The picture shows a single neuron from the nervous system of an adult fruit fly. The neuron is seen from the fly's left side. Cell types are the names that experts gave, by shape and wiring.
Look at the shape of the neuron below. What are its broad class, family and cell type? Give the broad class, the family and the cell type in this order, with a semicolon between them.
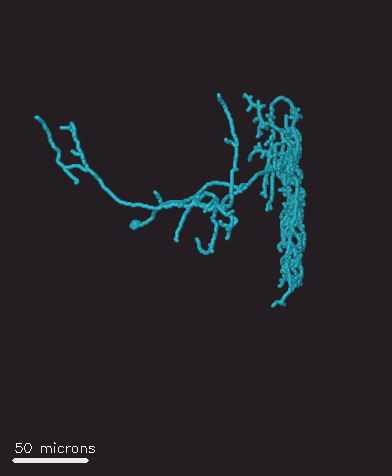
visual projection neuron; LPT; LPT31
